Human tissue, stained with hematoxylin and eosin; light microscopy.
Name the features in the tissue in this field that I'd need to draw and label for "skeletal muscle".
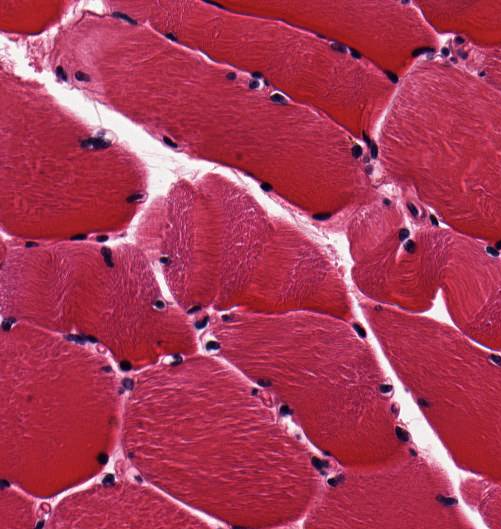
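Tissue: skeletal muscle. Nuclei dark and flattened, at the fibre edges, just under the surface. Fibres of broadly similar size; no clusters of small rounded fibres among them. A wider pale band of connective tissue runs diagonally, upper left toward lower right, between groups of fibres. No fat cells anywhere in the field.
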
